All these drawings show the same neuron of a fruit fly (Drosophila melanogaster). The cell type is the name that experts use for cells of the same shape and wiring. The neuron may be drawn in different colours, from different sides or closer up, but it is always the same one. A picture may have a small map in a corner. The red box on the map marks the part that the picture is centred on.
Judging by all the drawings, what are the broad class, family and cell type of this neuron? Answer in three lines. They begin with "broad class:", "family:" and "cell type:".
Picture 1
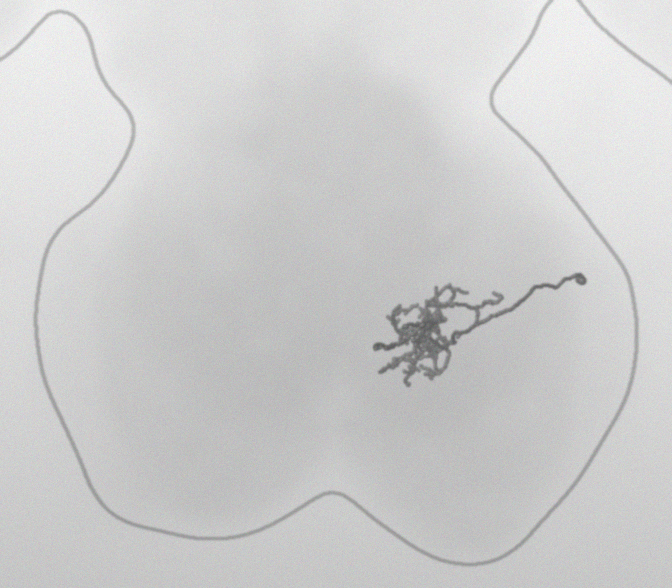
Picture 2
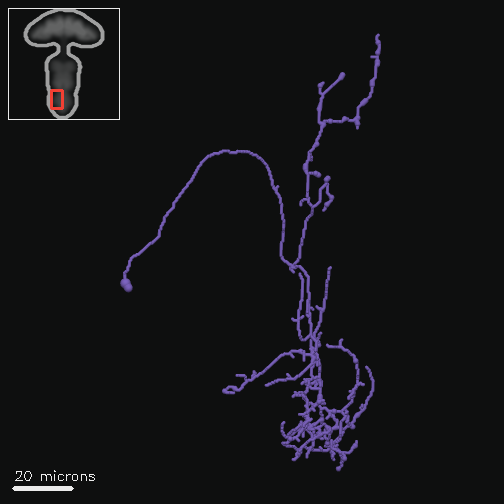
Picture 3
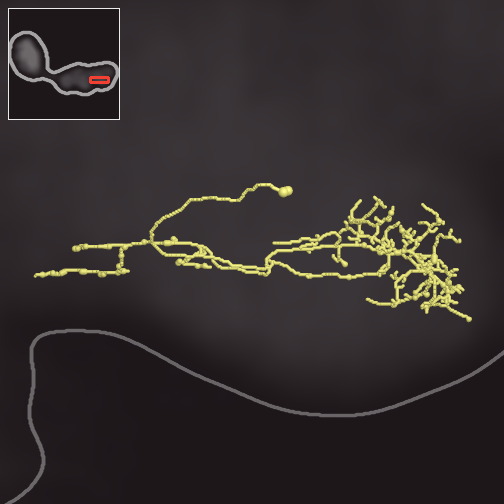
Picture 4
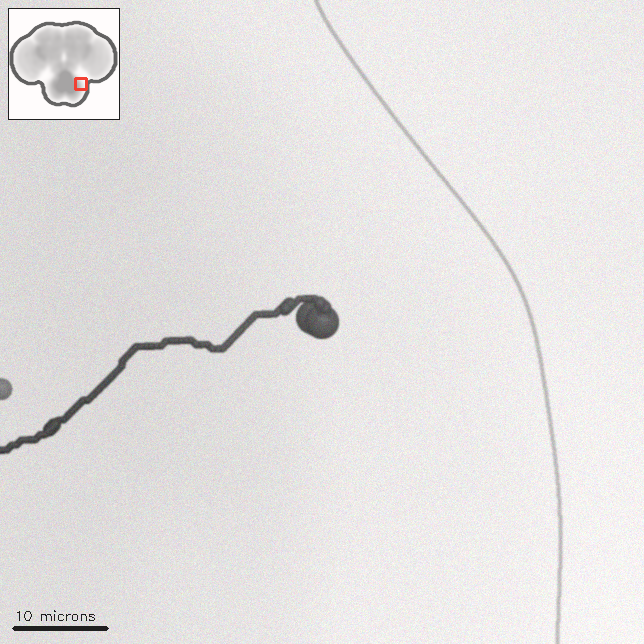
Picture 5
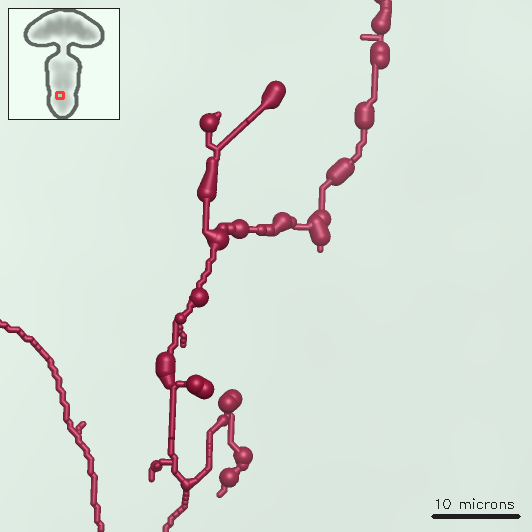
broad class: nerve-cord intrinsic neuron
family: hemilineage 09A
cell type: IN09A082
